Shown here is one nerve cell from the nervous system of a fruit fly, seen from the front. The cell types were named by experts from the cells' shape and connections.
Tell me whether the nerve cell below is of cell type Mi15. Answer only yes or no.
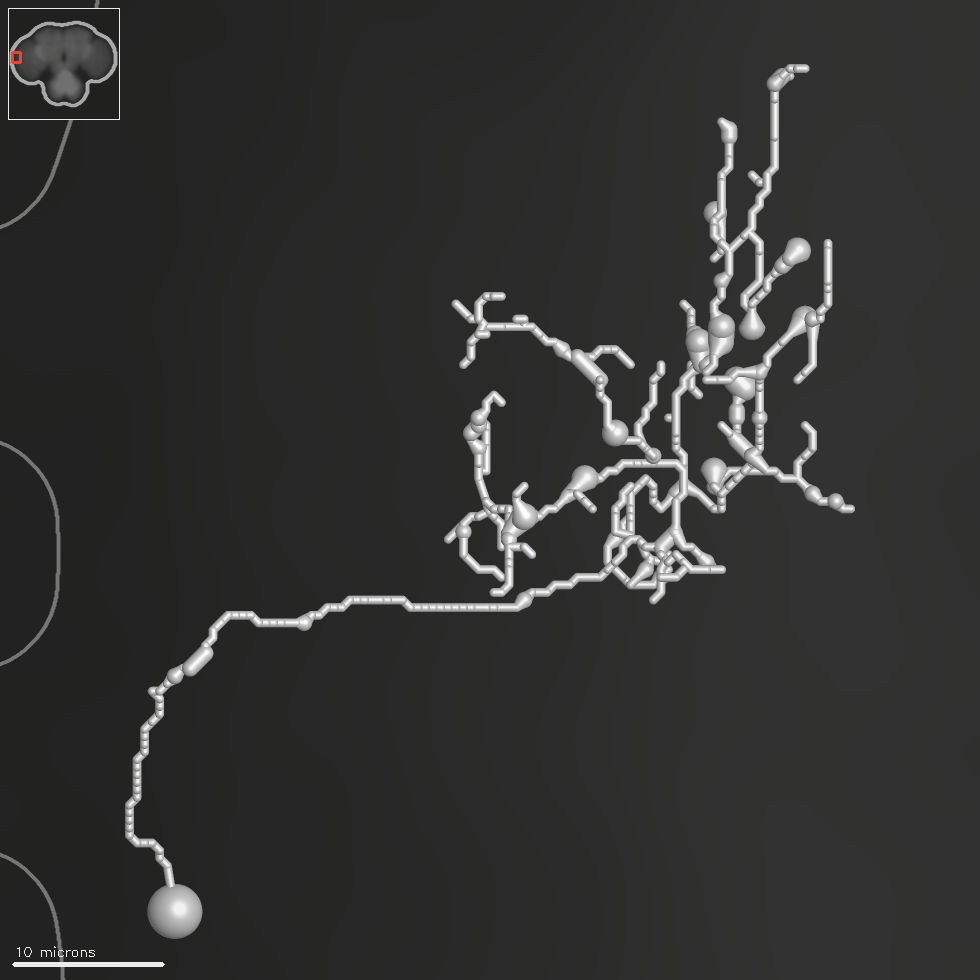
no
